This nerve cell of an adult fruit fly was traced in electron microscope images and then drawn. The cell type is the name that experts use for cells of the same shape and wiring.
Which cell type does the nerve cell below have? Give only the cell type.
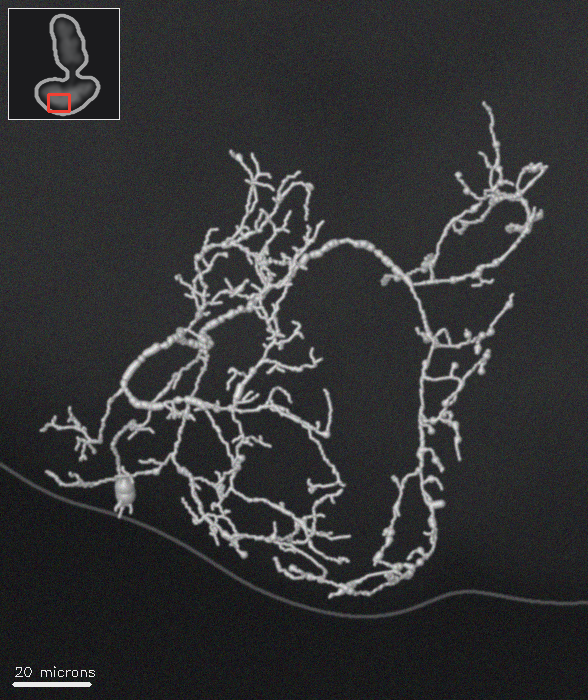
SMP015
